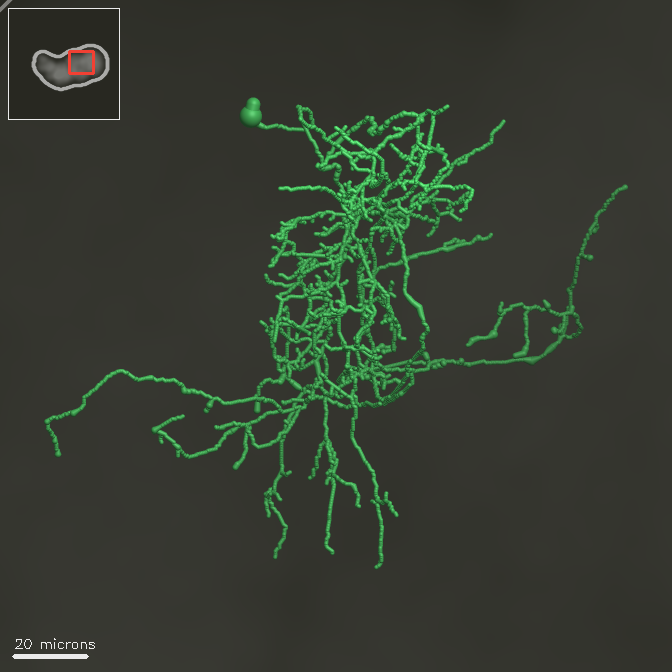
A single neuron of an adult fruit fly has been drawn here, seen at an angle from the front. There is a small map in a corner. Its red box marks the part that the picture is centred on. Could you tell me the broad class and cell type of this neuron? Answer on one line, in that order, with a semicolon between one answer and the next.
central-brain intrinsic neuron; PS114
